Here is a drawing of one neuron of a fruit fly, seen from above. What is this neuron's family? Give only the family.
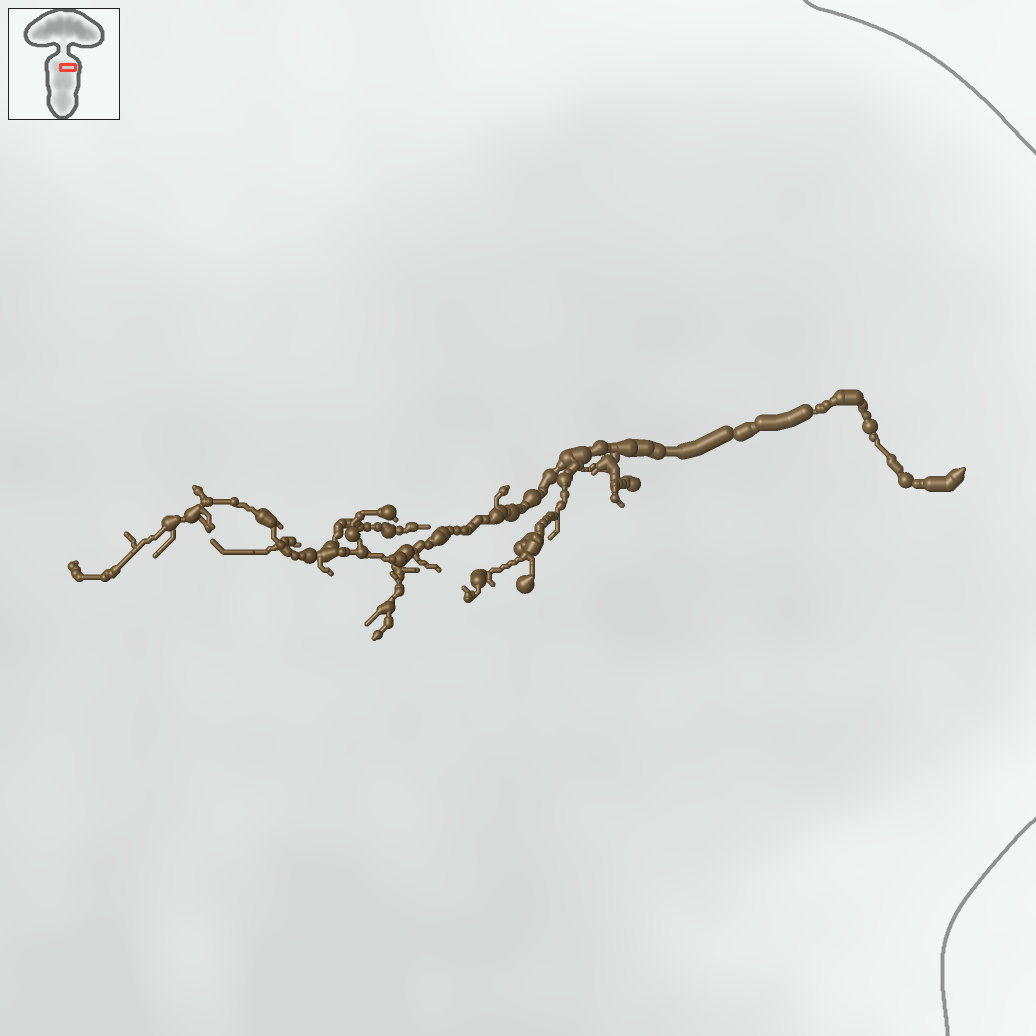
class gustatory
